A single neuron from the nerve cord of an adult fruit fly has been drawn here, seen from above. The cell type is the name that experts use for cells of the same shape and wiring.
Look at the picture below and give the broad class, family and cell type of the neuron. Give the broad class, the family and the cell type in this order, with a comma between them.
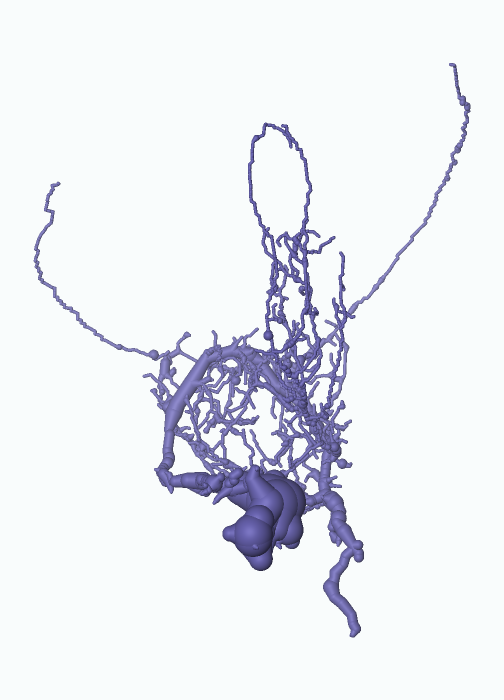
motor neuron of the nerve cord, MNad, MNad49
